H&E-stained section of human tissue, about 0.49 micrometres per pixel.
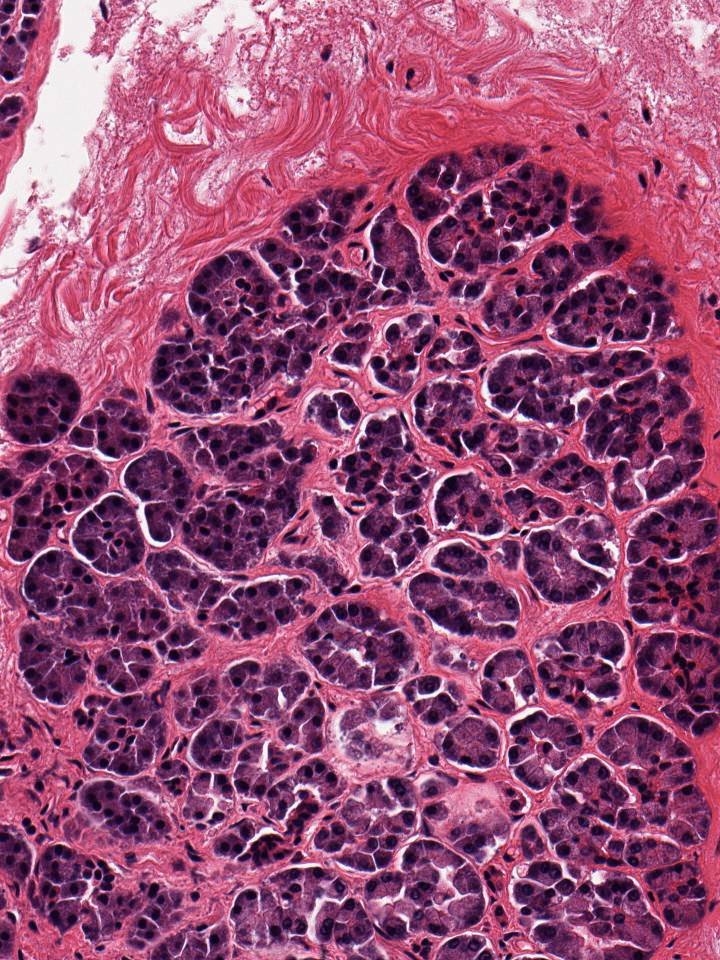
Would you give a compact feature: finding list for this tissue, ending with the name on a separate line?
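Lobule: closely packed acini filling most of the field, fibrous tissue along the top
Acinar cytoplasm: dark purple, granular
Acinar nuclei: round, dark, towards the cell base
Below centre: rounded profile of cells paler than the acini around it
Name: pancreas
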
